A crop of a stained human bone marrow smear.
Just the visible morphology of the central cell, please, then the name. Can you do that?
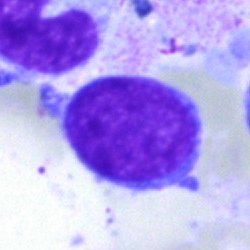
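See how scant the cytoplasm is here, just a very thin rim around the nucleus. Chromatin's fine and evenly stippled, not coarsely clumped. No granules show in the cytoplasm. There's a small blue bleb projecting from the lower right edge. It's a blast.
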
